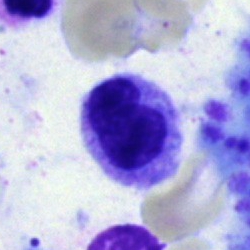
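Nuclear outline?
Notched at the upper edge; indented.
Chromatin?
Dark purple, dense.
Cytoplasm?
Moderate rim around a nucleus that fills most of the cell; fine purple granules scattered through.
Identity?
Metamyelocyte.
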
